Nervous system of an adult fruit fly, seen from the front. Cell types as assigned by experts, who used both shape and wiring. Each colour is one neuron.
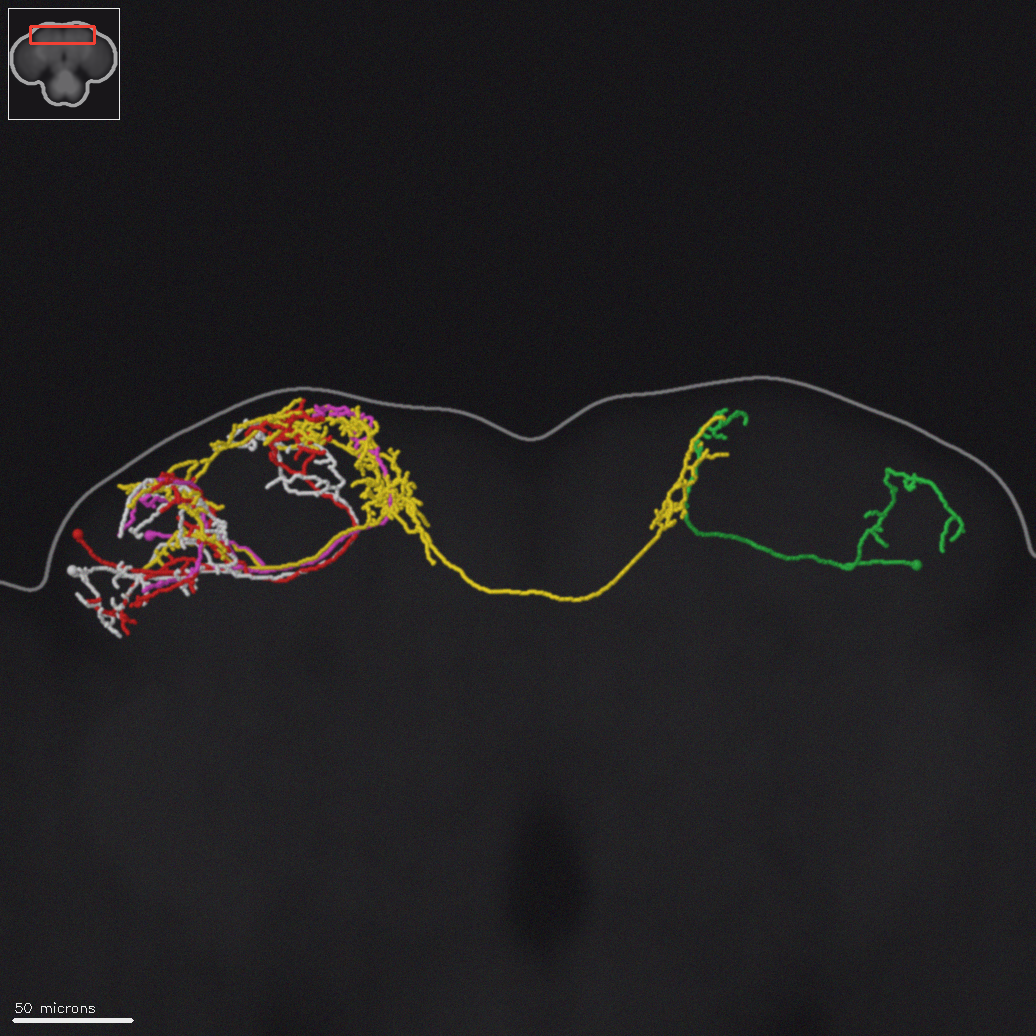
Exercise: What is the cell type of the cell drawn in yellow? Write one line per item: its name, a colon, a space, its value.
cell type: LHPV5e2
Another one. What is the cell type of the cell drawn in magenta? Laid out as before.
cell type: LHPV5a3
